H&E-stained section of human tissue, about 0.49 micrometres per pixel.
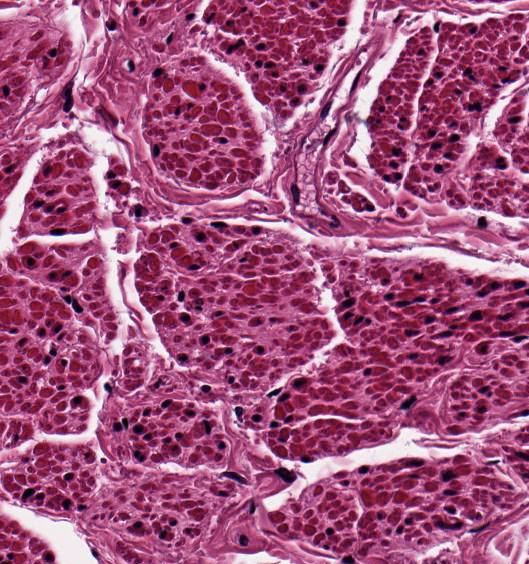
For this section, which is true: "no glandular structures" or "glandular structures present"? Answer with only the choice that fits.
No glandular structures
